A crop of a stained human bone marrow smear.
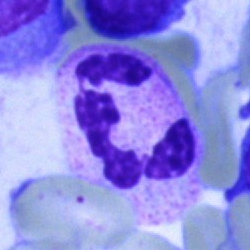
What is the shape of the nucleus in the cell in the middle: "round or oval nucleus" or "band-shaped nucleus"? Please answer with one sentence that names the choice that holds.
Within this cell, the nucleus runs as one curved band without separate lobes.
